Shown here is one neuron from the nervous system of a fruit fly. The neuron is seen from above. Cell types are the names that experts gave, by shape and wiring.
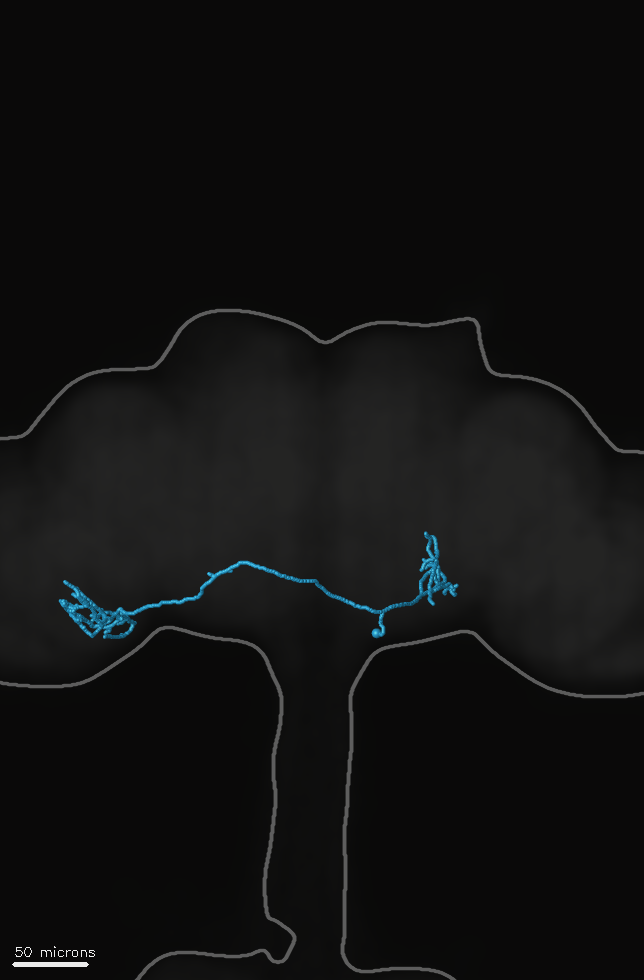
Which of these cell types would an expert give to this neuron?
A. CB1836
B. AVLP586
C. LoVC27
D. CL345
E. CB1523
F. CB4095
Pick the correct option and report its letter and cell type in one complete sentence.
The matching cell type for the neuron is option C, LoVC27.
